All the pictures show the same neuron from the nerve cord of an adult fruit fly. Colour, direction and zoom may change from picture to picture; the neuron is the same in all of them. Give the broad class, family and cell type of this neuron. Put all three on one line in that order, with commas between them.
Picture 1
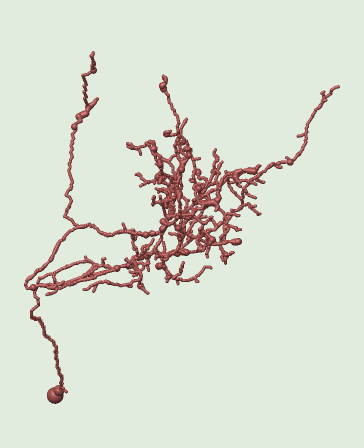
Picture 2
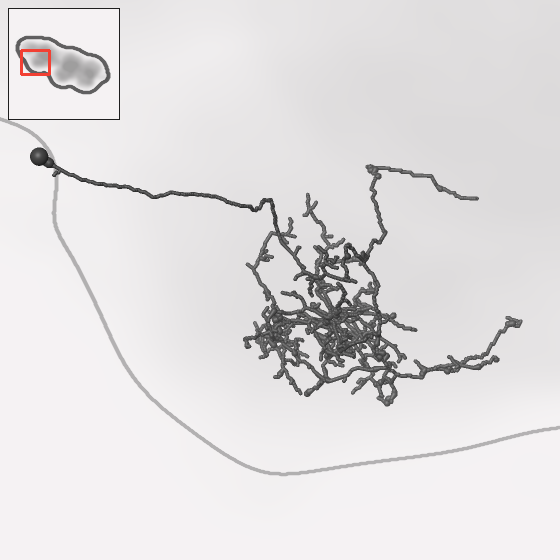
nerve-cord intrinsic neuron, hemilineage 01B, IN01B036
